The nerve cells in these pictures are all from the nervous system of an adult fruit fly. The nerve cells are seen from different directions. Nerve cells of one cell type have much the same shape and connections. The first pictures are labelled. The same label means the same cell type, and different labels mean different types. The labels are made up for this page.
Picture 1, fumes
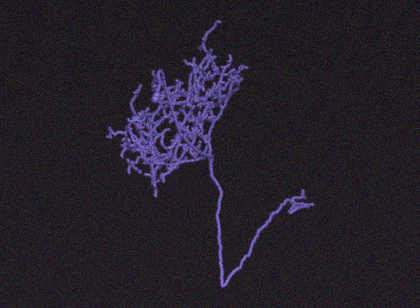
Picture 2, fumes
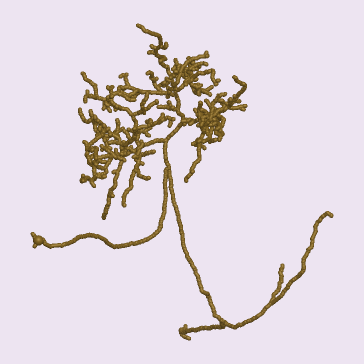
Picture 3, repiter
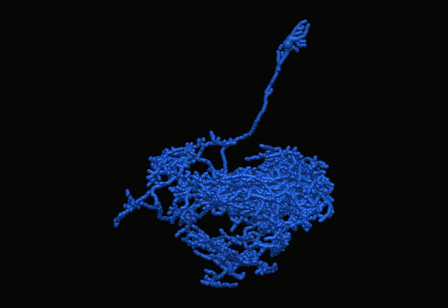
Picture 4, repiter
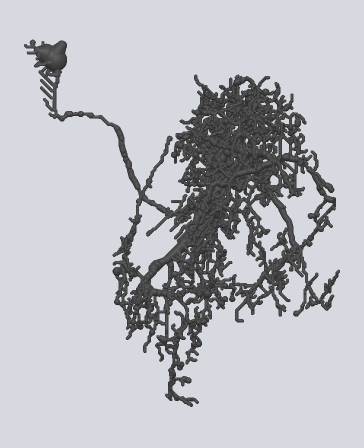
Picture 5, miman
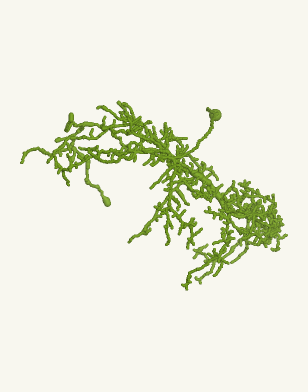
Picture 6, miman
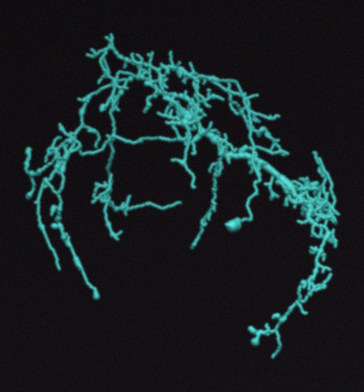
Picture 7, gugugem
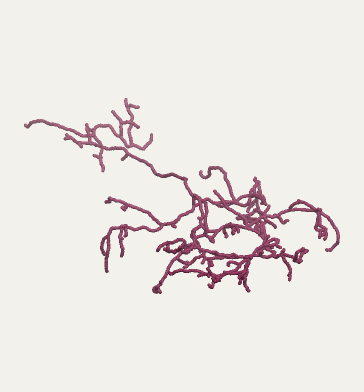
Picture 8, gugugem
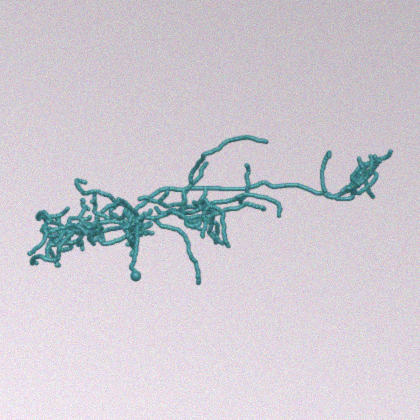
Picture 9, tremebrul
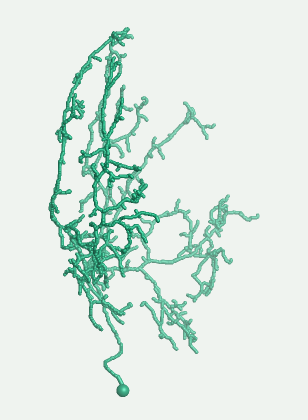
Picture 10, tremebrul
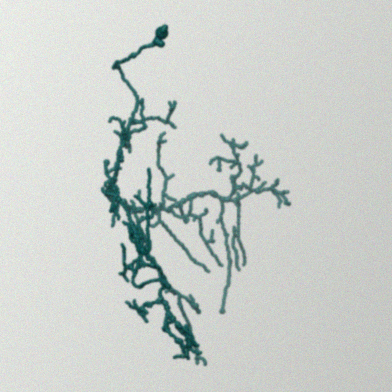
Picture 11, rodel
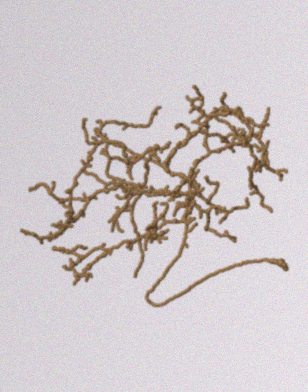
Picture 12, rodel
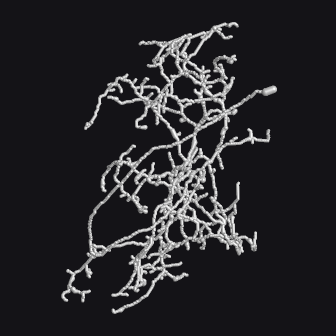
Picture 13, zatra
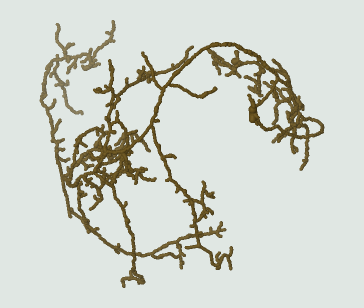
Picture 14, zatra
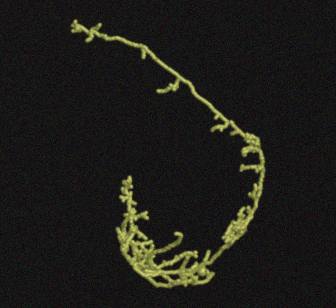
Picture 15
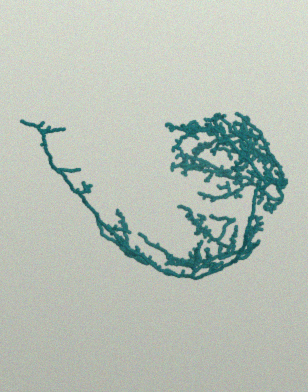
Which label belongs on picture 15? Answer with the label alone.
zatra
